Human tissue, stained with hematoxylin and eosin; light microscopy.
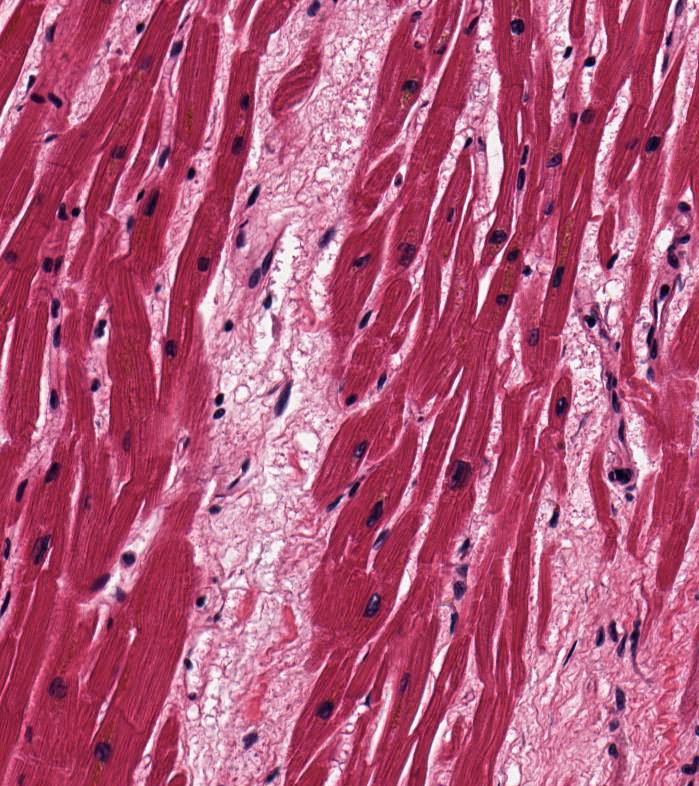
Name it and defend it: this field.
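Mostly myocardium here; the fibres are where I begin. They are deep pink, branching and joining neighbouring fibres rather than lying as separate straight cylinders.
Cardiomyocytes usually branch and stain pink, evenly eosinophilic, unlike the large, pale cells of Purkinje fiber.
Broad bands of pale loose stroma part the bundles, one down the centre-left. It is pale pink and wispy, holding scattered small dark oval and spindle-shaped nuclei. Fine golden-brown granules lie at the ends of some fibre nuclei.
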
